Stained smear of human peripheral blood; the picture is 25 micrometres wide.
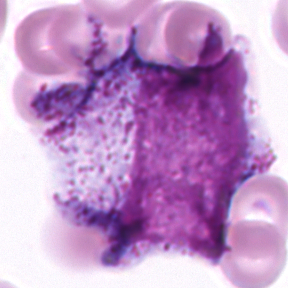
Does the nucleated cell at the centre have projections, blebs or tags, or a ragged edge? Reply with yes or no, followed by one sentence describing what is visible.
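Yes. The cell outline is irregular and angular, with several pointed corners rather than a smooth round edge.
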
